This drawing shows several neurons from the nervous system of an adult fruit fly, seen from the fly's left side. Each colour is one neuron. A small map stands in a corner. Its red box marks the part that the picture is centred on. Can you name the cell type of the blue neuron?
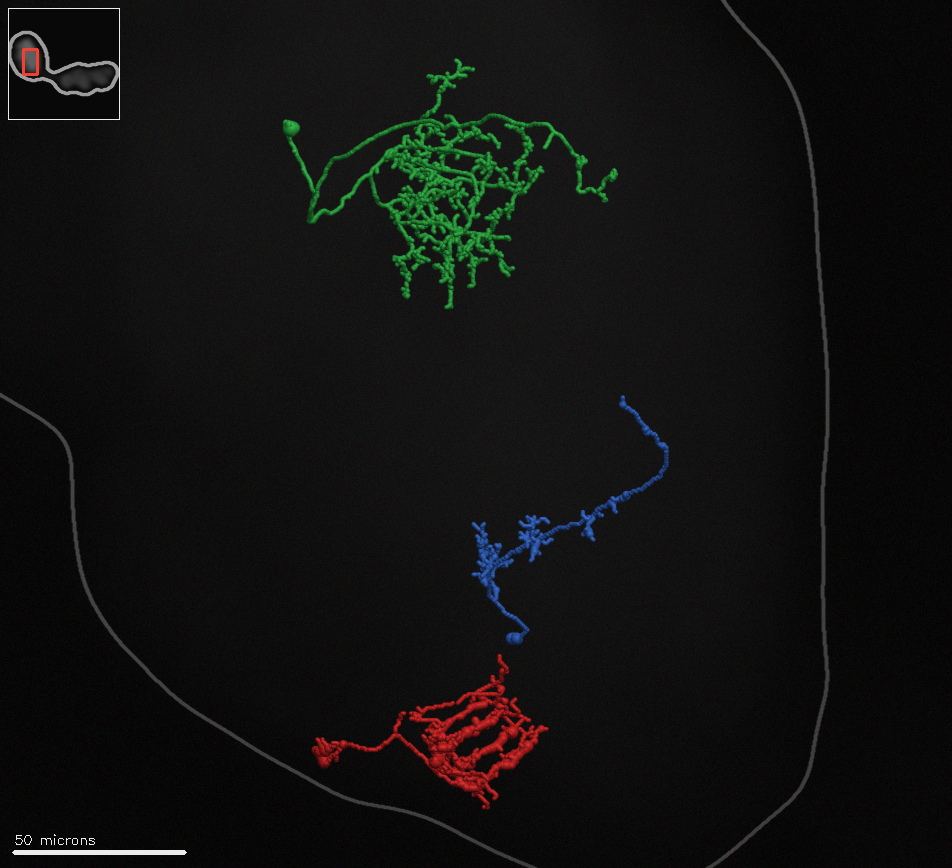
Tm3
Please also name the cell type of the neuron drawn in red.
Dm9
